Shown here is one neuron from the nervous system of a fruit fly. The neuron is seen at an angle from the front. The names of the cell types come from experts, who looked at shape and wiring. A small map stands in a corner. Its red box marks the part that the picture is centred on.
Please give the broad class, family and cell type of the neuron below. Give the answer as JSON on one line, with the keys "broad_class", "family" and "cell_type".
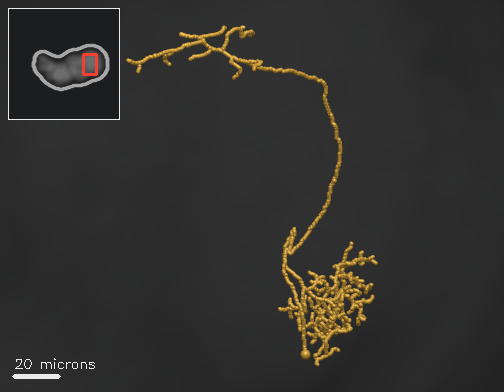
{"broad_class": "visual projection neuron", "family": "LoVP", "cell_type": "LoVP2"}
